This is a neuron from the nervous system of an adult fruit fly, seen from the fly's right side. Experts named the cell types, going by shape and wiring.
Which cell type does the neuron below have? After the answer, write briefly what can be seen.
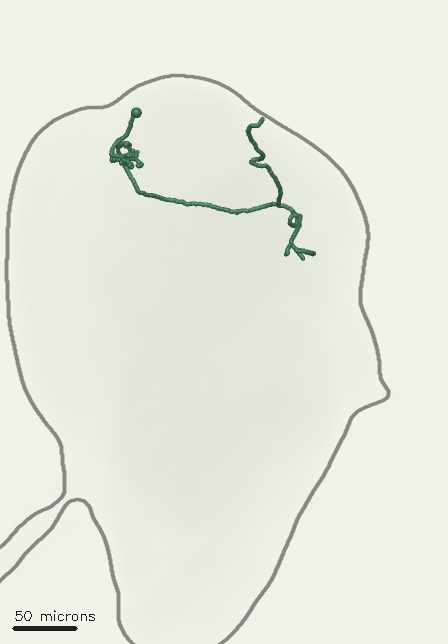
It is of cell type KCab-s. This is a central-brain intrinsic neuron. By the scale bar it is about 170 microns wide in this view. As drawn here it is wider than it is tall.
